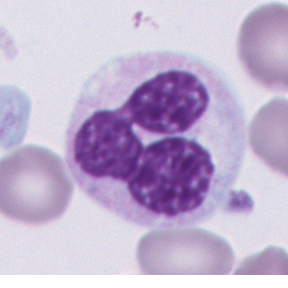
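Segmented neutrophil, centre. Outline round, smooth. Three lobes clustered around a small central gap, not in a row. Chromatin dark purple, clumped, with small paler spaces between clumps. No coarse coloured granules in cytoplasm.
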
